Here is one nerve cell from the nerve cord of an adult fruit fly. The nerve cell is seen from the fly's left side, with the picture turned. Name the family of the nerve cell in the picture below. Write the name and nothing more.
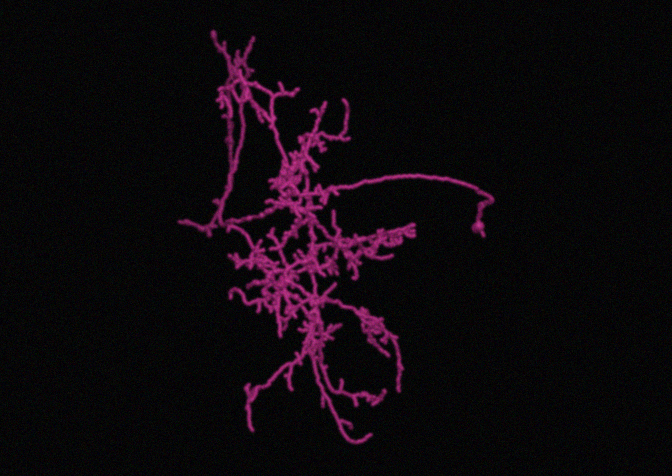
hemilineage 07B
